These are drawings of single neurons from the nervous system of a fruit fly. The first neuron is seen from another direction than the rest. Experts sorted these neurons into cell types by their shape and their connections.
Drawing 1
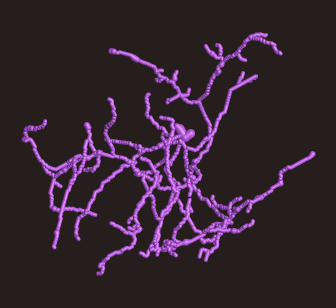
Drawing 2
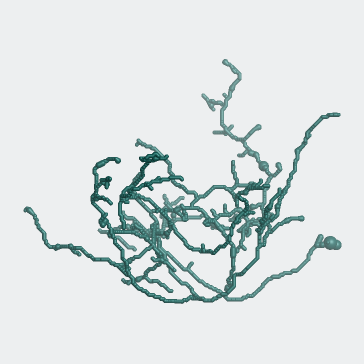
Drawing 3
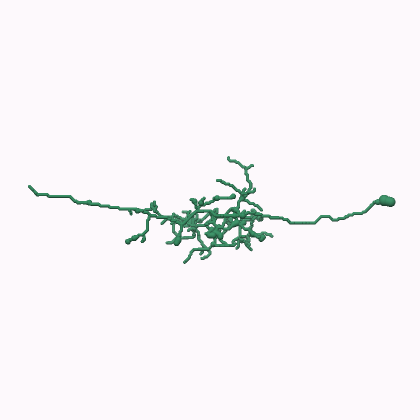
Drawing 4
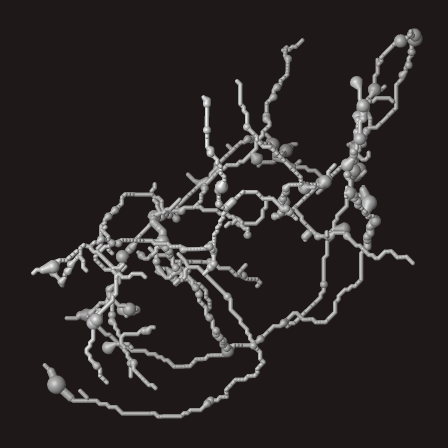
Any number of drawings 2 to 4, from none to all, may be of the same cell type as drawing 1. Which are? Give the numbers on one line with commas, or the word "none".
2, 4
